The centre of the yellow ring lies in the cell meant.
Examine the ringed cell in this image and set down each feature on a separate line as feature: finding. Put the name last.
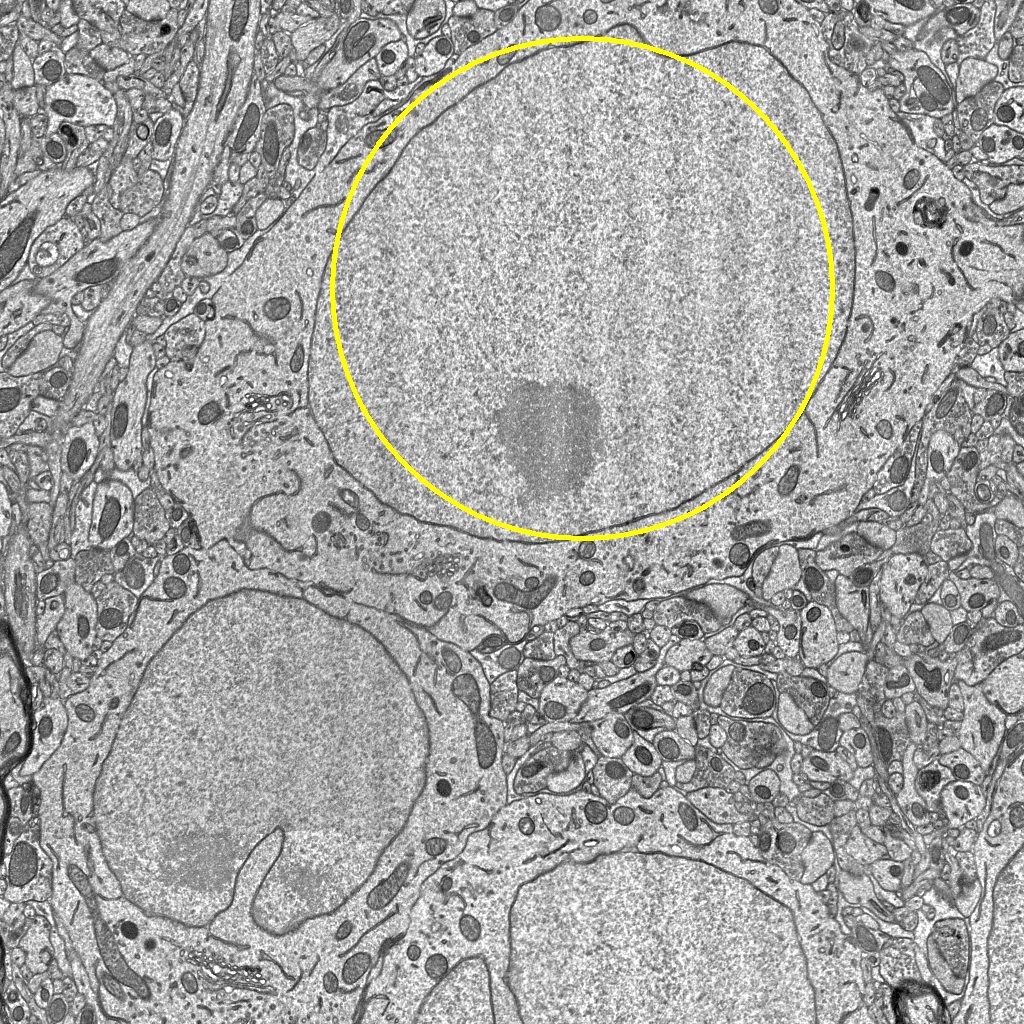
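Nucleus: round, shown whole
Envelope: smooth, no deep fold
Cytoplasm: pale, lighter than the crowded tissue around
Neighbour: a cell body below and to the left, its nucleus deeply notched
Name: excitatory neuron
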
